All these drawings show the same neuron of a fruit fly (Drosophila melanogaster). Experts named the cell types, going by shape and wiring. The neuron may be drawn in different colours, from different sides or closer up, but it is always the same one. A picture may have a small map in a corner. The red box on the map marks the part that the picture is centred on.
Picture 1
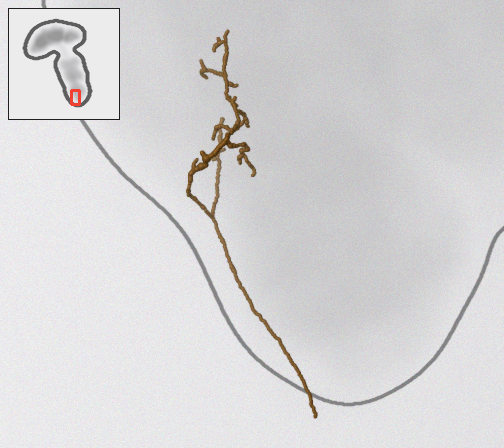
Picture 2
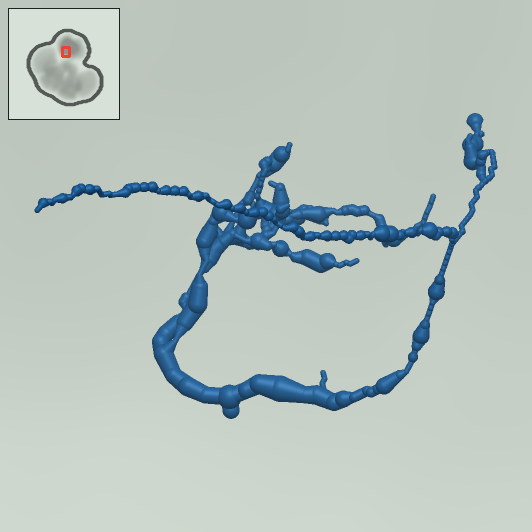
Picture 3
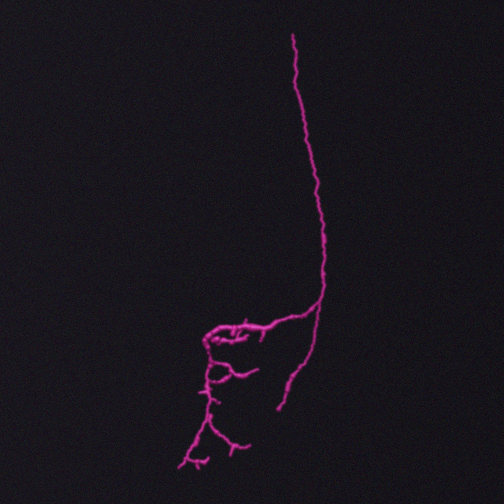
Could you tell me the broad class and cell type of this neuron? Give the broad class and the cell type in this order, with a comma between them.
sensory neuron entering the nerve cord, SNxx15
